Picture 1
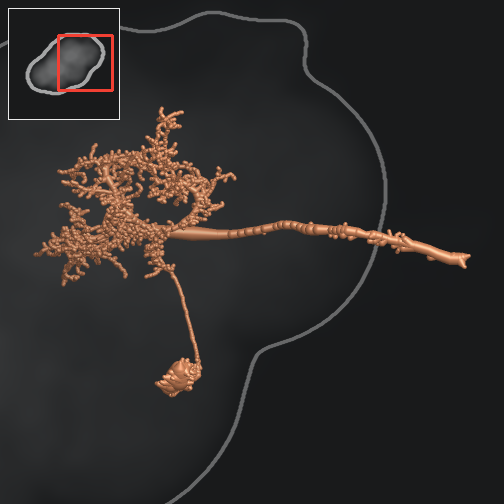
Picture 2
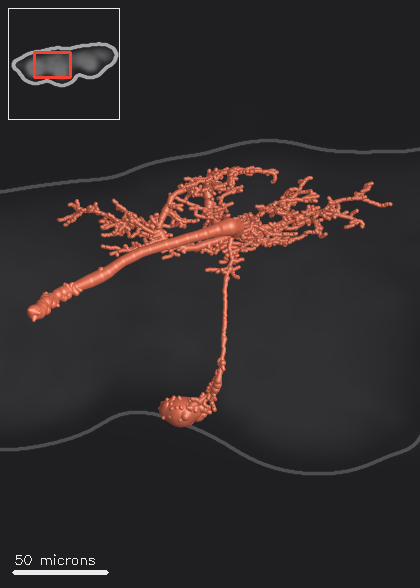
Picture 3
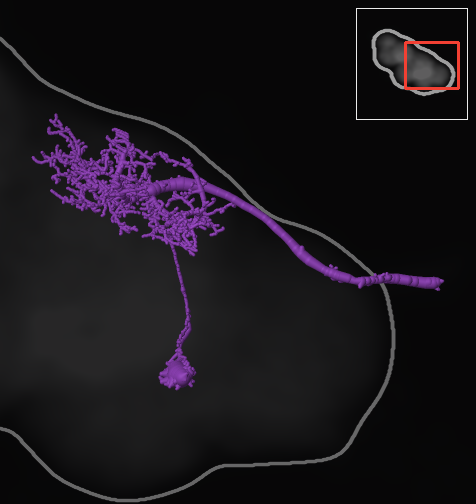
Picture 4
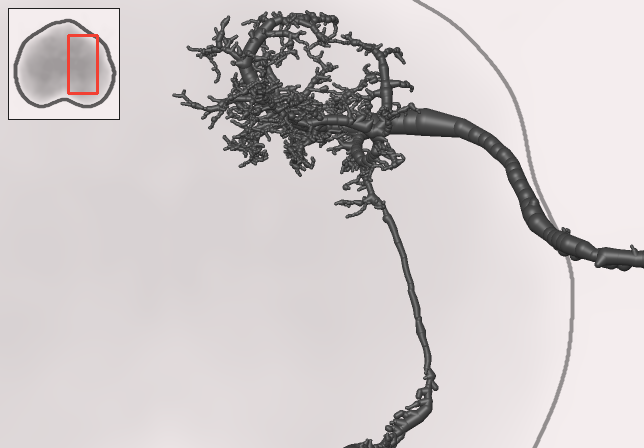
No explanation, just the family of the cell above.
hemilineage 16B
